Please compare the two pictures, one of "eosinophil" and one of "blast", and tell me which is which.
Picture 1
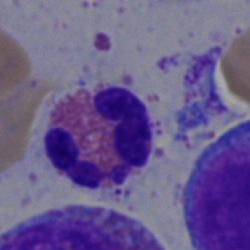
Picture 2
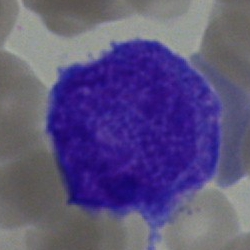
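Picture 1 shows the eosinophil, and picture 2 shows the blast. In the eosinophil, the chromatin is dense and dark purple, and no nucleoli can be made out in the nucleus. A loose group of small purple fragments resembling platelets lies to its upper right, not touching it. The blast has a roughly round but irregular outline, its edge slightly ragged. Deep purple staining fills almost all of it, with no clear rim of paler cytoplasm left over.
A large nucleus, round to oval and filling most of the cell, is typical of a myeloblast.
A narrow, tail-like projection runs downward from the blast's lower edge, and small fine projections fringe parts of its border, chiefly at the upper left and lower right. No clear vacuoles are present within the blast.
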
